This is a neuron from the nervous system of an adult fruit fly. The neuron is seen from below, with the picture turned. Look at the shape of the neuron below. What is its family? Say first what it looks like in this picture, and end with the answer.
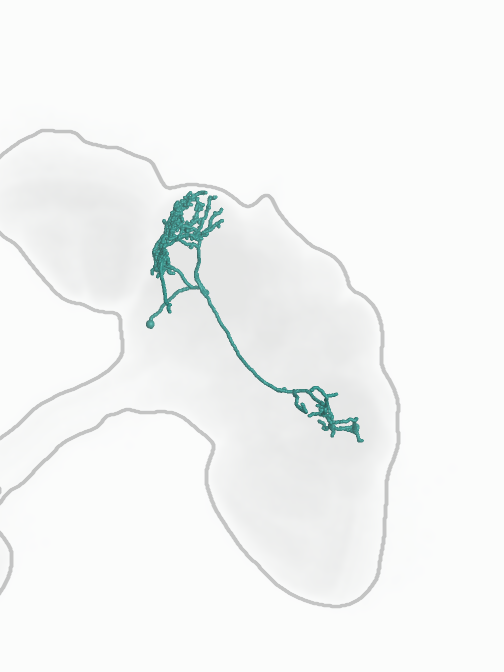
It lies in the brain. In this view it is about as wide as it is tall. This is a central-brain intrinsic neuron. Its family is hemilineage VLPl&p2_posterior.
